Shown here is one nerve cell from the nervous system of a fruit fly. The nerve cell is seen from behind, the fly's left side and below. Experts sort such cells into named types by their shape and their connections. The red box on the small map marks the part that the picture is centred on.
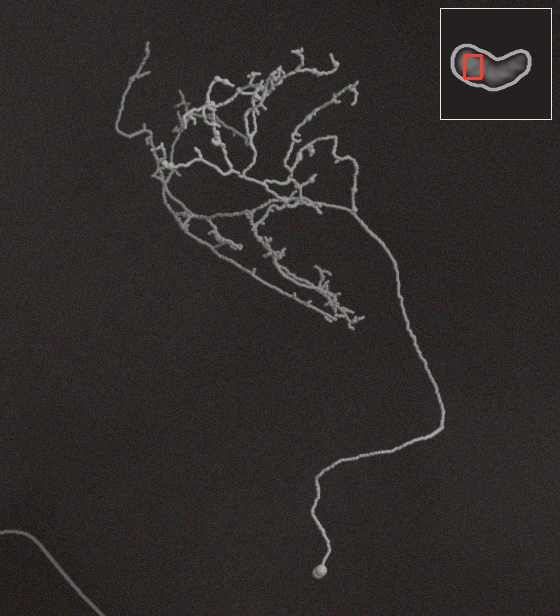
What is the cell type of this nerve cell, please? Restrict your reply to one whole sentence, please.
To this nerve cell applies the cell type name FB4E_a.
